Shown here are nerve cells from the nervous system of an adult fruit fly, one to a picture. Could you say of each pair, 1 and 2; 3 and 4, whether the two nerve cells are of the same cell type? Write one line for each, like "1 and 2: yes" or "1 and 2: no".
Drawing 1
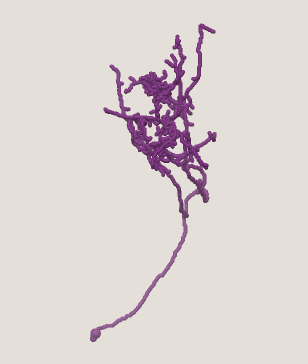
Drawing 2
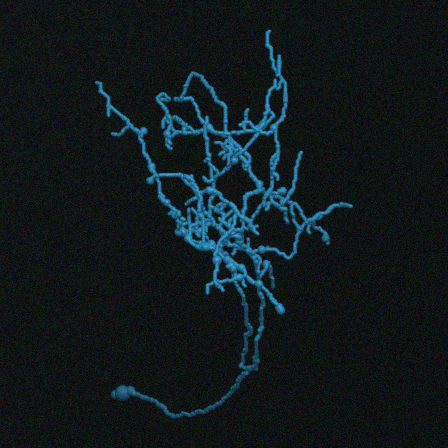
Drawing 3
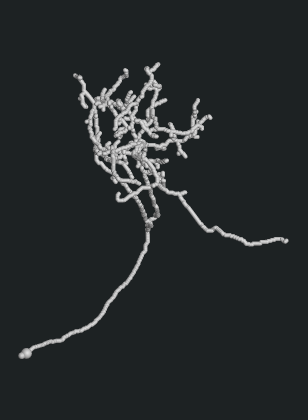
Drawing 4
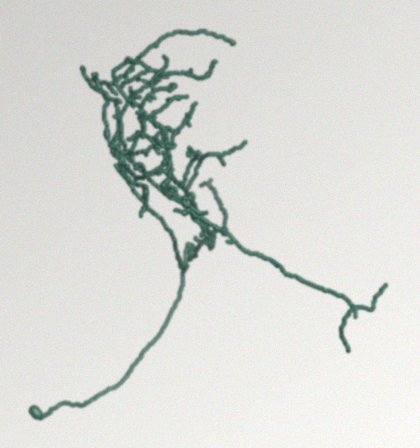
1 and 2: yes
3 and 4: yes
